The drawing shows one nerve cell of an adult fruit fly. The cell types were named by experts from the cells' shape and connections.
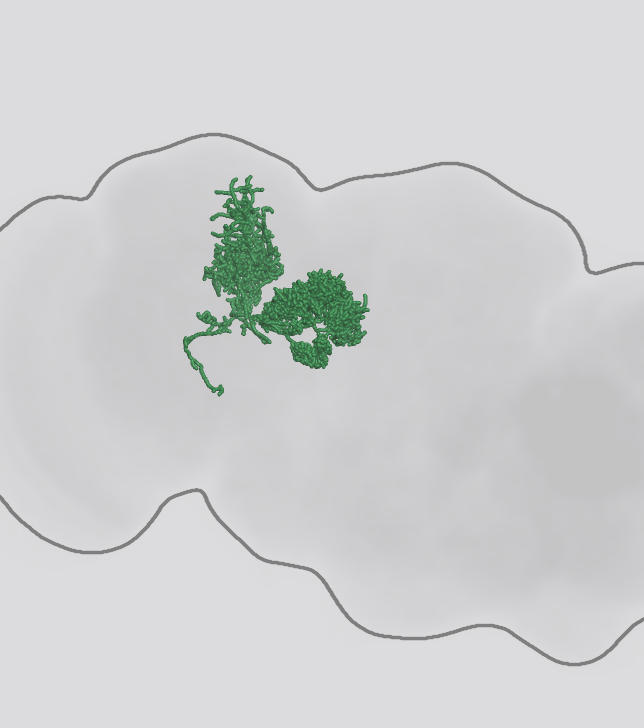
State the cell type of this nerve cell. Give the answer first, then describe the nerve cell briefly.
It is of cell type FB1H. It is a central-brain intrinsic neuron. As drawn here it is about as wide as it is tall.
